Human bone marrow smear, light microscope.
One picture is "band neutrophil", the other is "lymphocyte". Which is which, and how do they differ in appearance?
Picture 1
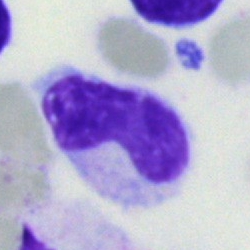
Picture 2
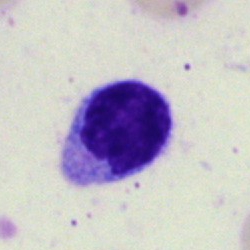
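Band neutrophil in picture 1, lymphocyte in picture 2. Picture 1 nucleus: a thick curved band bent like a kidney, indented side facing downward.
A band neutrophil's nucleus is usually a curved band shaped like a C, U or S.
Its chromatin dark purple and moderately condensed, with small paler patches scattered through it; no nucleoli.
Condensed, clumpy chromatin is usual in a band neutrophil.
Cytoplasm pale greyish-lilac, filling the indentation beneath the nucleus; outline smooth, roughly oval, no surface projections. Small purple fragment just above and to the right of the cell, between two pale red cells. Picture 2 outline oval, narrowing toward the lower left; nucleus toward the upper right, filling most of the cell, chromatin dense and dark purple throughout. Cytoplasm scant except for a cap at the lower left; no distinct granules, no vacuoles.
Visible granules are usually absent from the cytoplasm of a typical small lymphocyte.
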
